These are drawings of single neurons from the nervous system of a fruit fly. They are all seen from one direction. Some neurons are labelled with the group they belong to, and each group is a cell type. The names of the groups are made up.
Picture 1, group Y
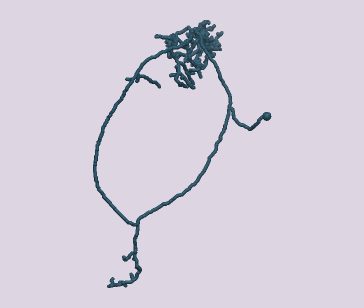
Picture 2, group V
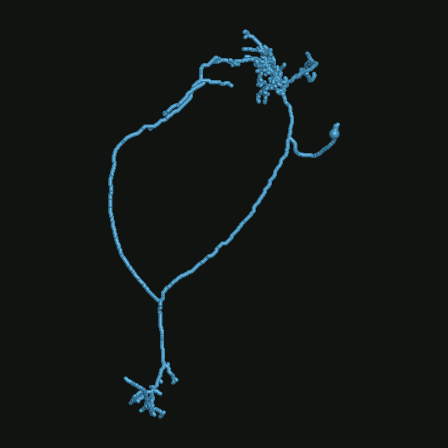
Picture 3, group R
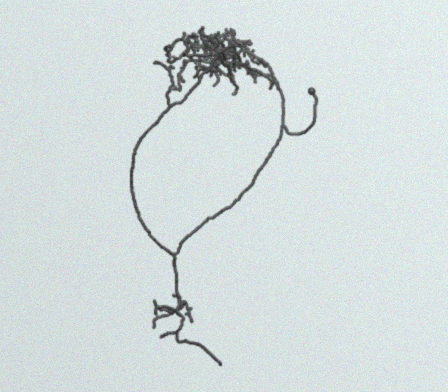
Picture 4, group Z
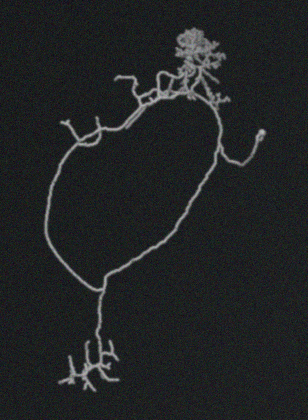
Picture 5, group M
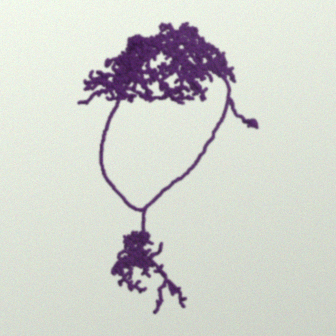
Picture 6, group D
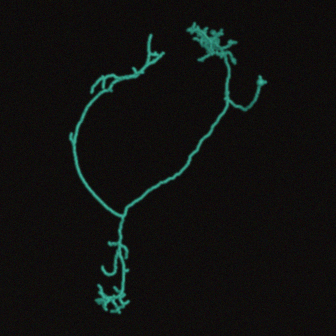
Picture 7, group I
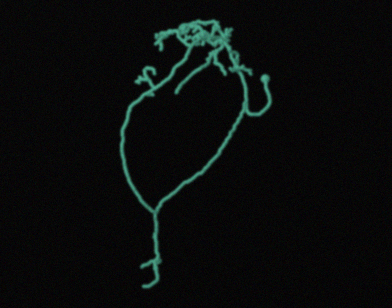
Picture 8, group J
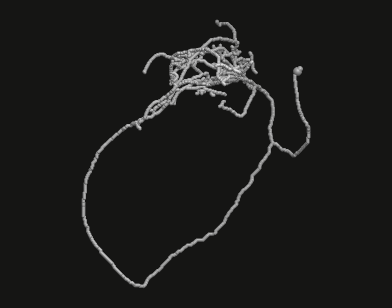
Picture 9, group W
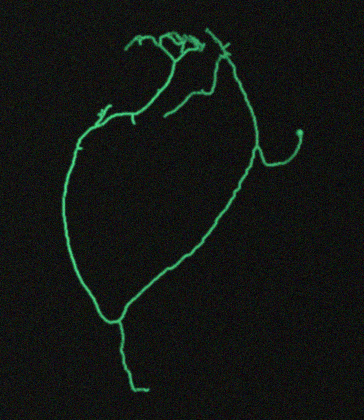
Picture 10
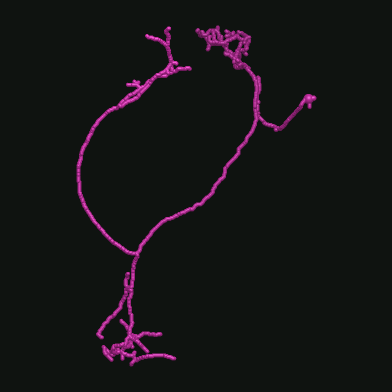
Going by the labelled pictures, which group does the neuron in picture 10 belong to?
group D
